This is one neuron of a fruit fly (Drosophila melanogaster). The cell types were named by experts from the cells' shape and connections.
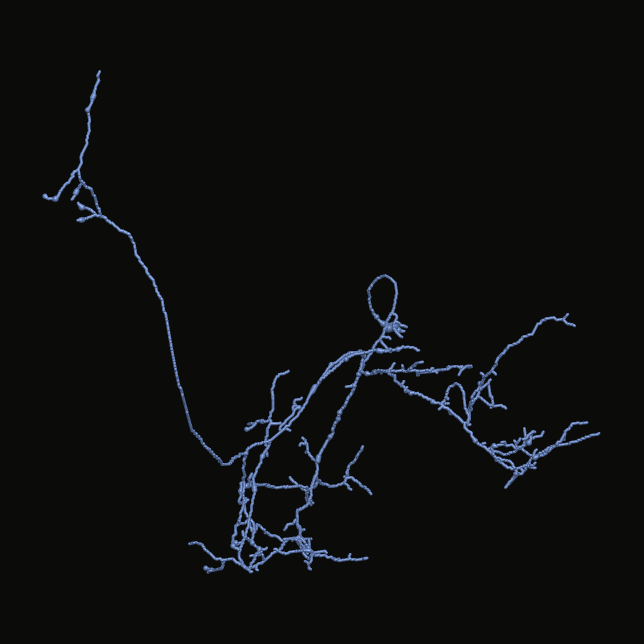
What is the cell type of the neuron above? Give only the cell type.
SMP721m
